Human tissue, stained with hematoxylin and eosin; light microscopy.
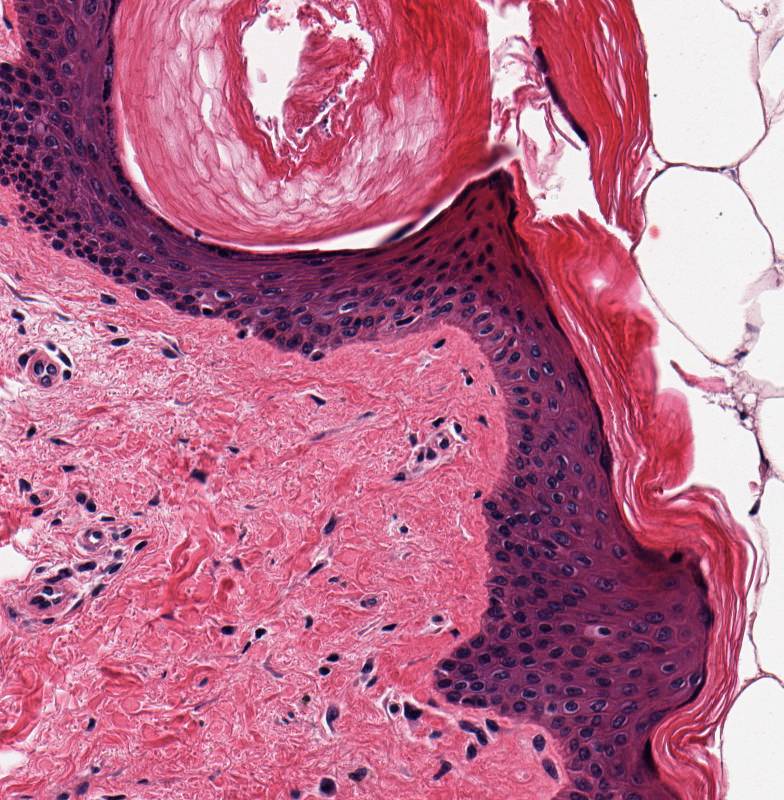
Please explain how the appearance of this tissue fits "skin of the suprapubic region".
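This is skin of the suprapubic region. A band of stratified squamous epithelium curves from upper left to lower right, pink connective tissue lying to its lower left.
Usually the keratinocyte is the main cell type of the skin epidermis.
That fits this band. Its basal cells, at the connective tissue border, have crowded nuclei, darker than those above. Toward the right-hand surface the epithelial nuclei flatten, lying parallel to it. Top centre, a rounded mass of concentrically layered pink keratin sits in an epithelium-lined cup.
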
